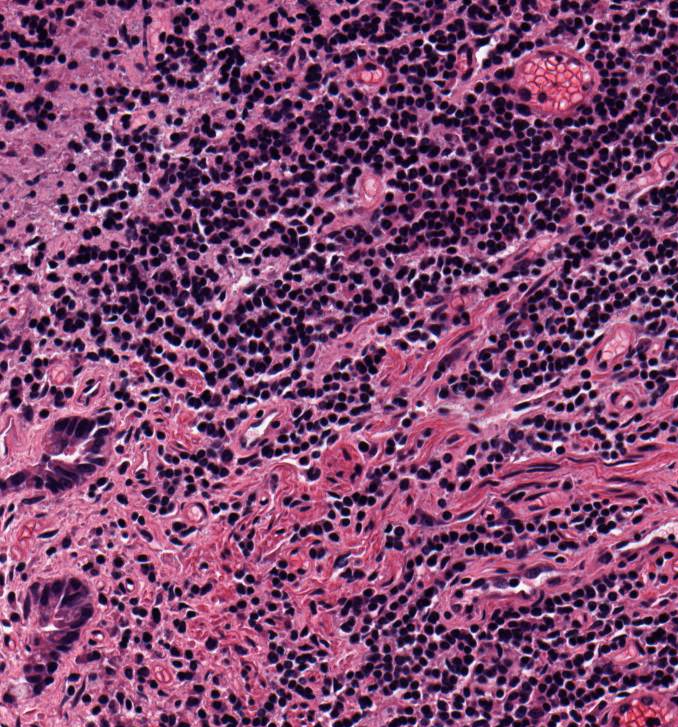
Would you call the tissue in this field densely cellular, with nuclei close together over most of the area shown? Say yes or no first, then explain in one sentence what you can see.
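Yes. Most of the field is filled by sheets of densely packed small lymphocytes.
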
